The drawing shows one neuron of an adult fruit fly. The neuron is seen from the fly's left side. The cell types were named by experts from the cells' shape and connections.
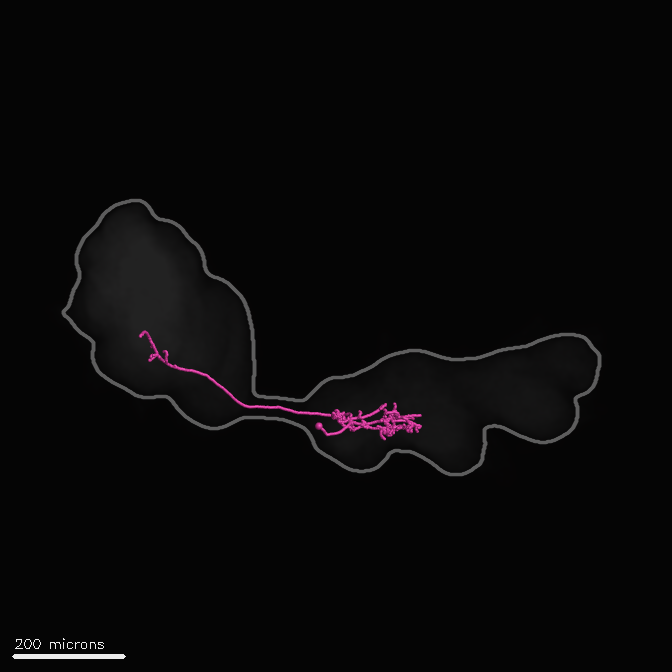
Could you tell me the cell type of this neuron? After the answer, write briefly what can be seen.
Its cell type is AN08B094. It is an ascending neuron. By the scale bar it is about 500 microns wide in this view. As drawn here it is more than twice as wide as it is tall.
